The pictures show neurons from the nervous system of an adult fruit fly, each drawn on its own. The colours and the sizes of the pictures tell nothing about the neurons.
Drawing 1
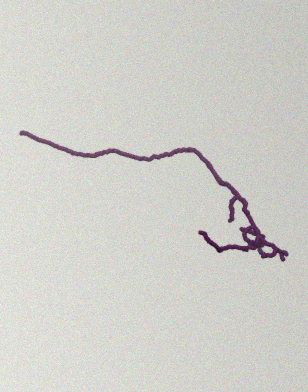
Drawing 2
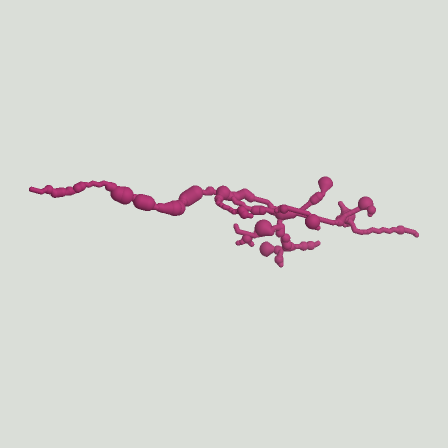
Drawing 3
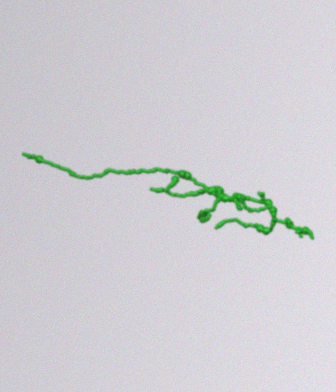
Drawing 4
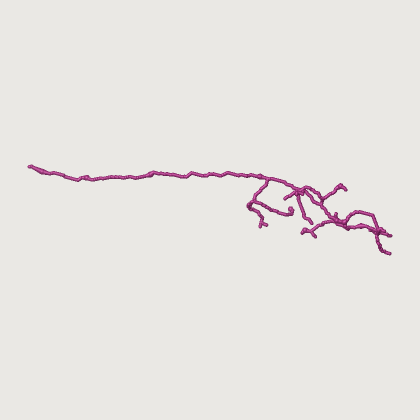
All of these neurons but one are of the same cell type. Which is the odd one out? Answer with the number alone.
1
